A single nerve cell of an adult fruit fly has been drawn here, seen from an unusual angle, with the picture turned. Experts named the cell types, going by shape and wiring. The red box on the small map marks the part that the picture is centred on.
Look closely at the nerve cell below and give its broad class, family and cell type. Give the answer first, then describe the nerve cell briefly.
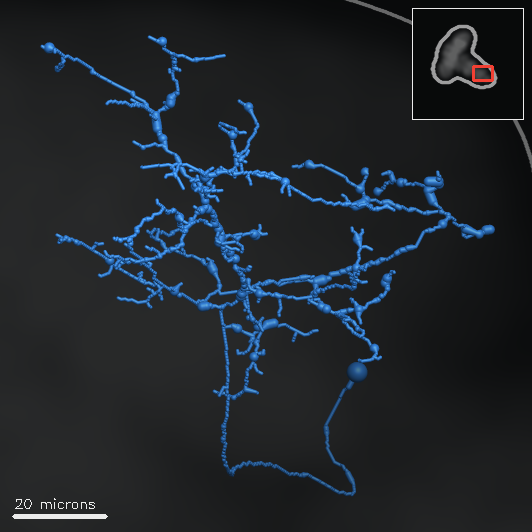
It is a nerve-cord intrinsic neuron. Its family is hemilineage 04B. Its cell type is IN04B092. By the scale bar it is about 100 microns tall in this view. The picture shows dozens of branch ends.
